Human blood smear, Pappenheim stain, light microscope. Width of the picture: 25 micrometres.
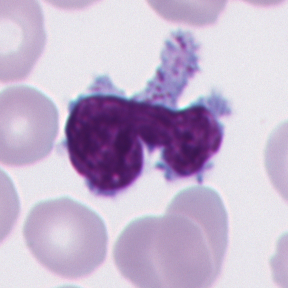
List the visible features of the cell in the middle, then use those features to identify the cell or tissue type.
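From the top of the cell, a long granular projection extends upward, holding fine purplish granules. Left nuclear lobe larger than the right. Cytoplasm scant, pale lilac-blue. This is a large granular lymphocyte.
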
